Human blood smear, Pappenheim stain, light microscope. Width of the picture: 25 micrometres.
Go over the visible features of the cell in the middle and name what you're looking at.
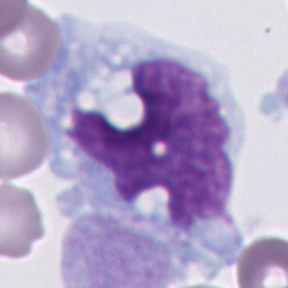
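Cytoplasm first: several clear round vacuoles, lying mostly above and to the left of the nucleus, and no coarse coloured granules. Nucleus next: a single small round clear spot lies over its middle. Outline last: irregular, with uneven, frayed edges. The cell in the middle is a monocyte.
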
